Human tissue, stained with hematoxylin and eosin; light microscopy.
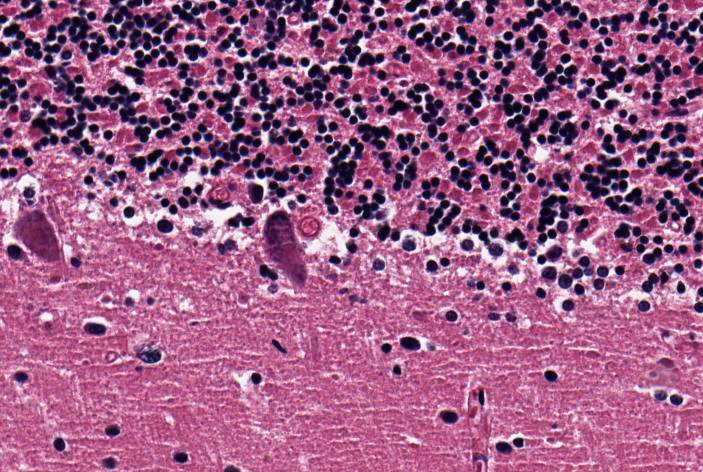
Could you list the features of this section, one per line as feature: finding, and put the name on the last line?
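Upper layer: crowded cells, small round dark-blue nuclei, scarcely any visible cytoplasm
Boundary: two large neurons with purple cytoplasm, left half of field
Lower layer: pink, only scattered small nuclei spread thinly
Streaks: faint, fibrillar, in lower layer, mainly horizontal, parallel to boundary
Name: cerebellum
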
